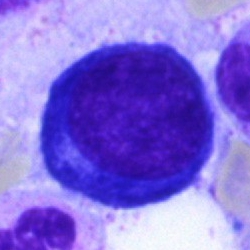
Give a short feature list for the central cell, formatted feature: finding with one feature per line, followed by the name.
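Outline: round and smooth, no surface projections
Chromatin: finely stippled, not in coarse clumps
Cytoplasm: a deep, intense blue
Paler crescent: cytoplasm against the lower-left side of the nucleus
Cell: proerythroblast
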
